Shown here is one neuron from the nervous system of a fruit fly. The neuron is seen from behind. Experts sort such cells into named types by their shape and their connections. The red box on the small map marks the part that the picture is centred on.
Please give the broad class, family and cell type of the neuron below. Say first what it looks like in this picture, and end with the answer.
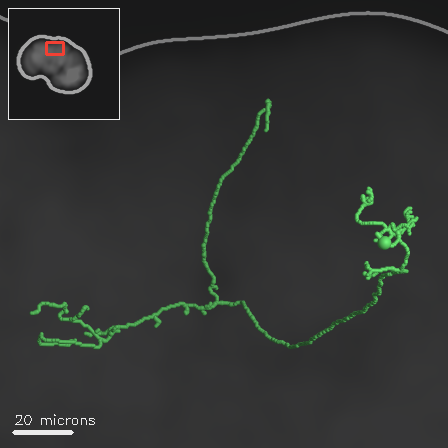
The cell body can be seen on the right of the picture. By the scale bar it is about 140 microns wide in this view. It is a central-brain intrinsic neuron. Its family is called class Kenyon Cell. The cell type is KCa'b'-ap2.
